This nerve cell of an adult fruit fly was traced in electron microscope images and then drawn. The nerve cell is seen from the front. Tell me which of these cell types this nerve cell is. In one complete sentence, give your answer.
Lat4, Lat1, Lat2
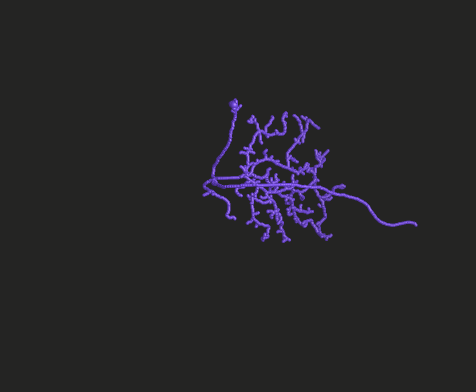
Of the cell type Lat4 is this nerve cell.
